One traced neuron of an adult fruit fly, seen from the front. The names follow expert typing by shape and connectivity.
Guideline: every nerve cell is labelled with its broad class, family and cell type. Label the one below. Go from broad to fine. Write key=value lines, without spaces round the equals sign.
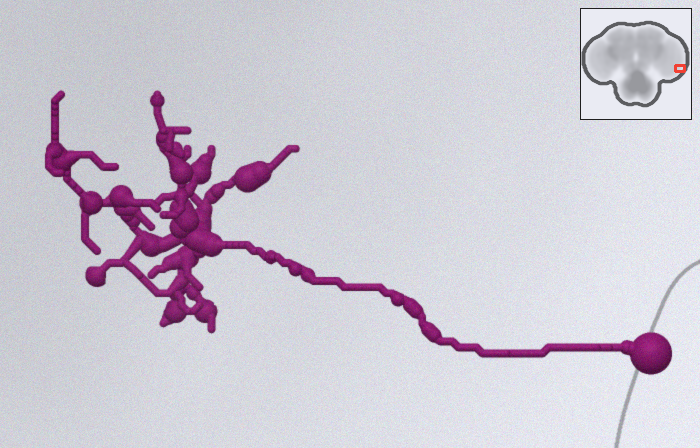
broad_class=optic-lobe intrinsic neuron
family=Dm
cell_type=Dm15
